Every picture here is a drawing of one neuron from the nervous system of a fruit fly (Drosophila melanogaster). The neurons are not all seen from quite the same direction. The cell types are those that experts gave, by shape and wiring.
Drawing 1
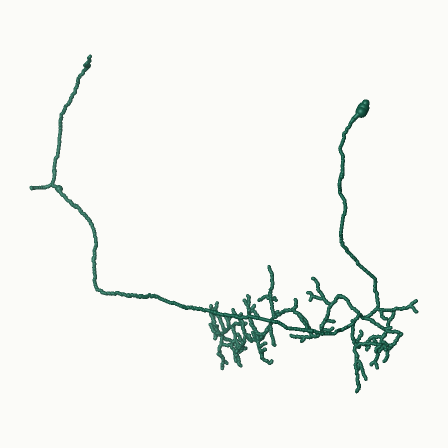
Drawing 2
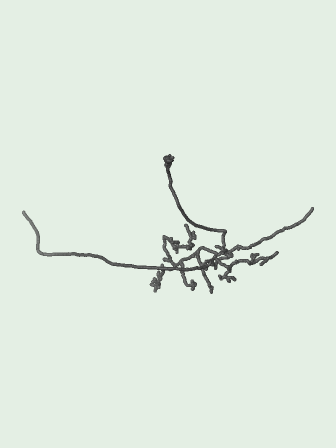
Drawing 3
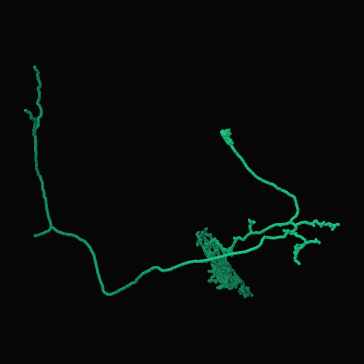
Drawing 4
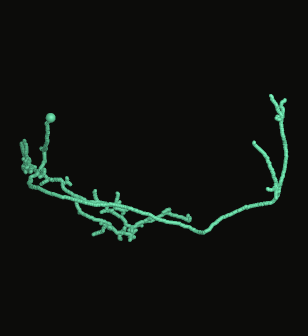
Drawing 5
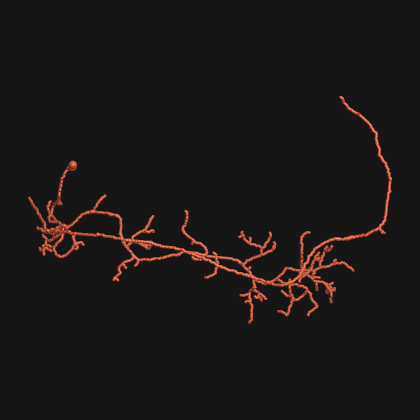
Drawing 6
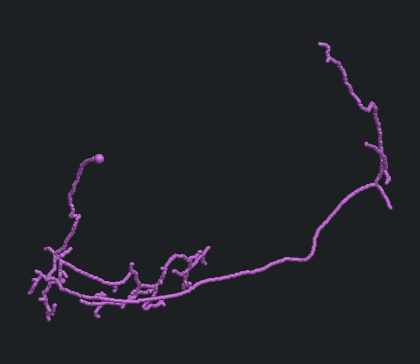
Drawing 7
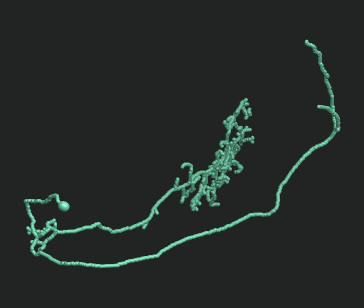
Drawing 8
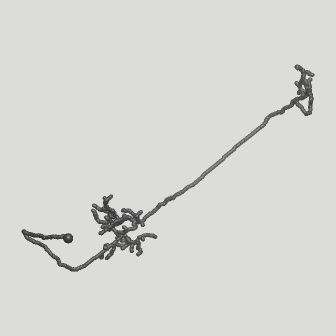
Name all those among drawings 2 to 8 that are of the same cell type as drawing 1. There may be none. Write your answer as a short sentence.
Drawing 2, drawing 3, drawing 4, drawing 5, drawing 6 and drawing 7 are of the same cell type.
